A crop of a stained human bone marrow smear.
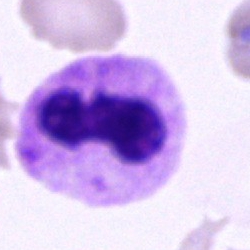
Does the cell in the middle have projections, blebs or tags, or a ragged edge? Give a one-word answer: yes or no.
No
